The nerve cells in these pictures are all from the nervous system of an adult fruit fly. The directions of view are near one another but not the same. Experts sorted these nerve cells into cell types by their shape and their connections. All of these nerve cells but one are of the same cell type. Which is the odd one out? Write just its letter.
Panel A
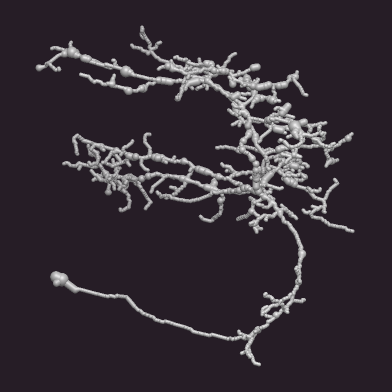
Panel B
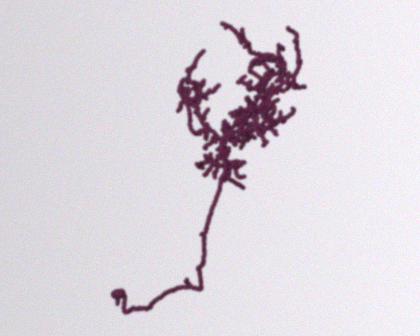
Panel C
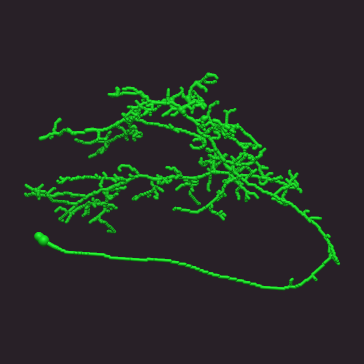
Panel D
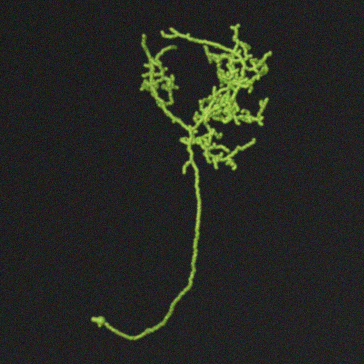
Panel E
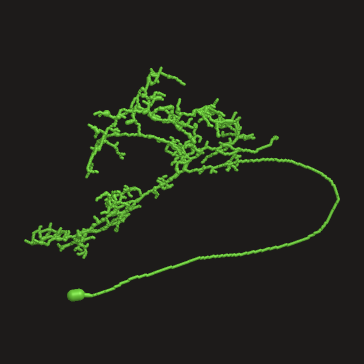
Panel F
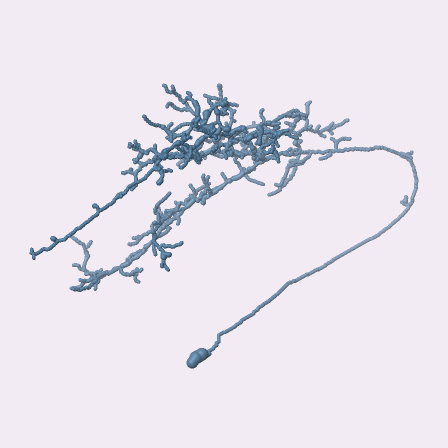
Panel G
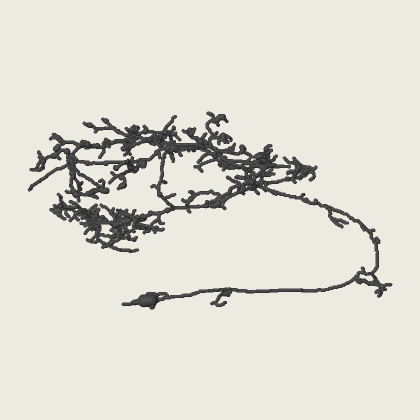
G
